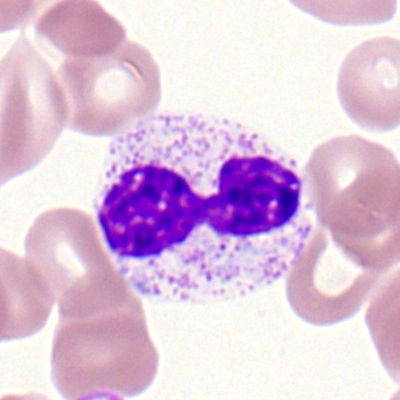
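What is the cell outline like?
Round to slightly oval, with a smooth edge.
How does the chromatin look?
Dark purple and coarsely clumped.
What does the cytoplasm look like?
Plentiful and very pale, almost colourless, with fine pinkish-purple granules scattered evenly through it.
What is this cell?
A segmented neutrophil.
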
